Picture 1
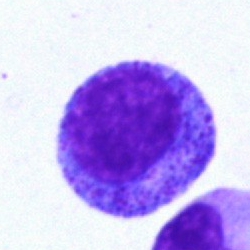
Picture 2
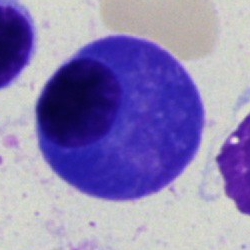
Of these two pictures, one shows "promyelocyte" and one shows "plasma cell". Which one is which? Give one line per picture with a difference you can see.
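Picture 1 shows a promyelocyte: Many small dark purple granules are scattered through the cytoplasm.
Picture 2 shows a plasma cell: No distinct granules are seen in the cytoplasm.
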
